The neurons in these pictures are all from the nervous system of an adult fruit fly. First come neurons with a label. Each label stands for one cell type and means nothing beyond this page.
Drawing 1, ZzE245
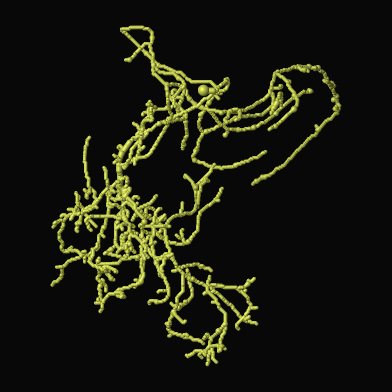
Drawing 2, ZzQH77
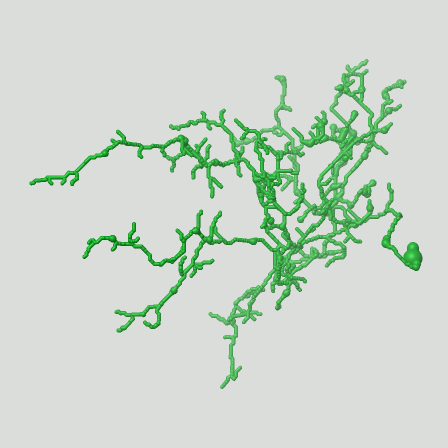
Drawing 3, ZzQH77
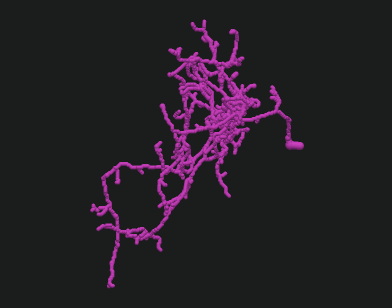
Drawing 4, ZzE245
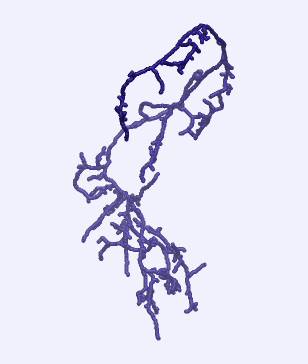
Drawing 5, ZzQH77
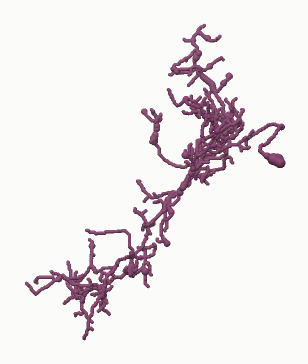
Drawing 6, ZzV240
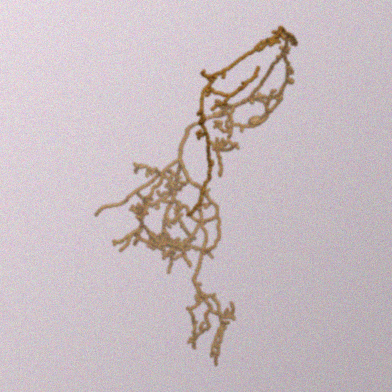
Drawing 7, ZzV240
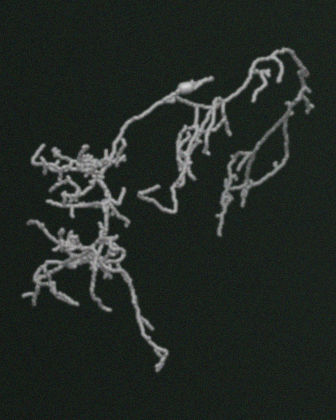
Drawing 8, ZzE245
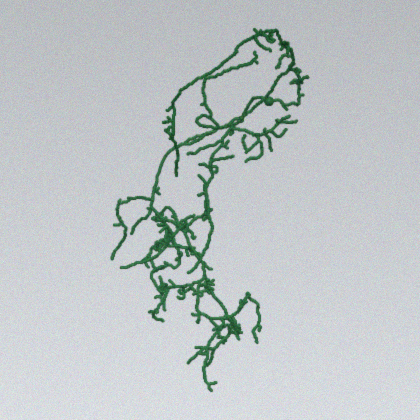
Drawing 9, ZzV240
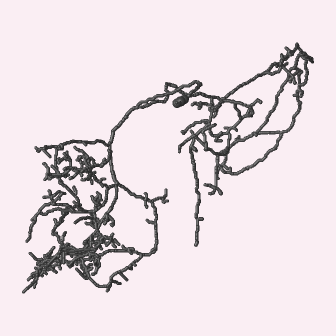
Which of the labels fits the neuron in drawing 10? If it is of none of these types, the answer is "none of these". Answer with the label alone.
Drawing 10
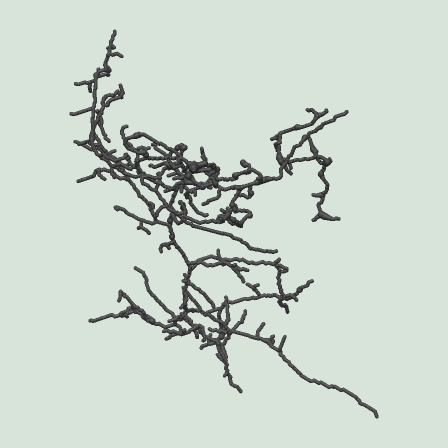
ZzQH77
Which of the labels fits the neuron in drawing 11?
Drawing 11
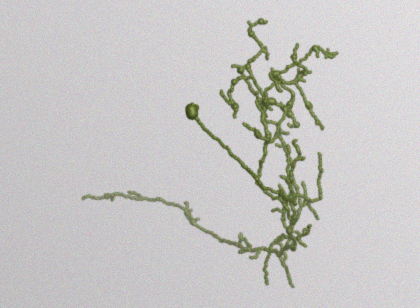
none of these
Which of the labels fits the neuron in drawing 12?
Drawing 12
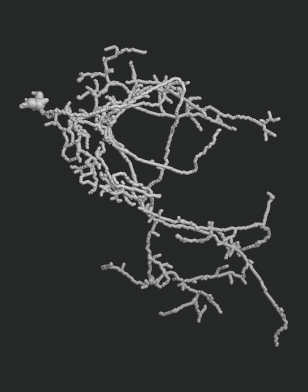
none of these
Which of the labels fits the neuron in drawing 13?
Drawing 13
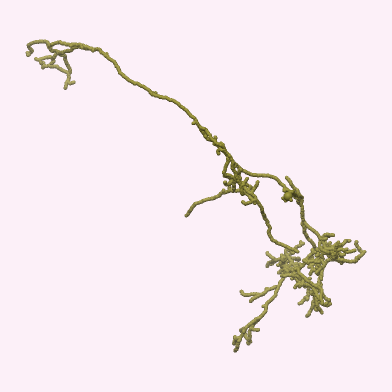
ZzV240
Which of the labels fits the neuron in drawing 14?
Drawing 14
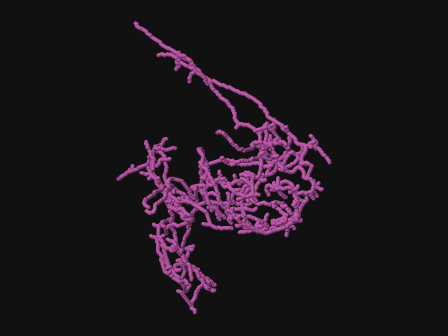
none of these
